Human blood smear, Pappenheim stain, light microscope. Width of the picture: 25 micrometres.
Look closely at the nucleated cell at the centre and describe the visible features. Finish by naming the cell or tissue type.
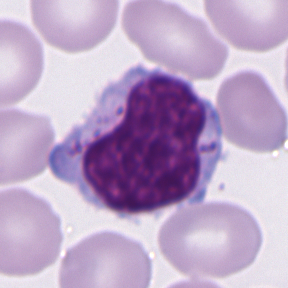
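See how ragged the edge is, not smoothly round at all, with fine frayed projections fringing the cytoplasm, clearest along the left and lower sides. No nucleoli show. A few small reddish-purple granules lie in the cytoplasm near the nucleus. It's a large granular lymphocyte.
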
